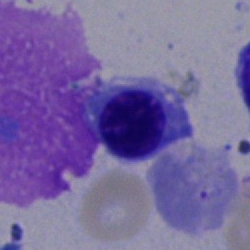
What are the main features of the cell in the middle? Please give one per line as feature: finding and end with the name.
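Nucleus position: off-centre, toward the left
Nucleolus: none visible
Cytoplasm colour: blue
Cytoplasmic granules: none
Name: erythroblast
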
